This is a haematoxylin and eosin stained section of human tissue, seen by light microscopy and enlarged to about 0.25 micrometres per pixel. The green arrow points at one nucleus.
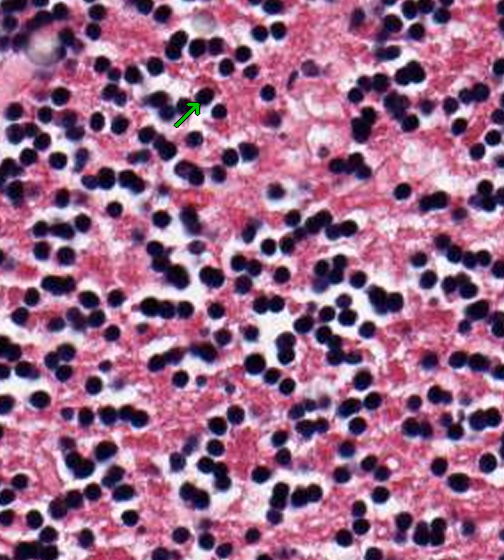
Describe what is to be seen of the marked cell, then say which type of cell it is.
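The nucleus is round and evenly stained very dark, almost black, with no internal detail showing. It is about the same size as the many other small dark round nuclei around it. The marked nucleus belongs to a cerebellar granule cell.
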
